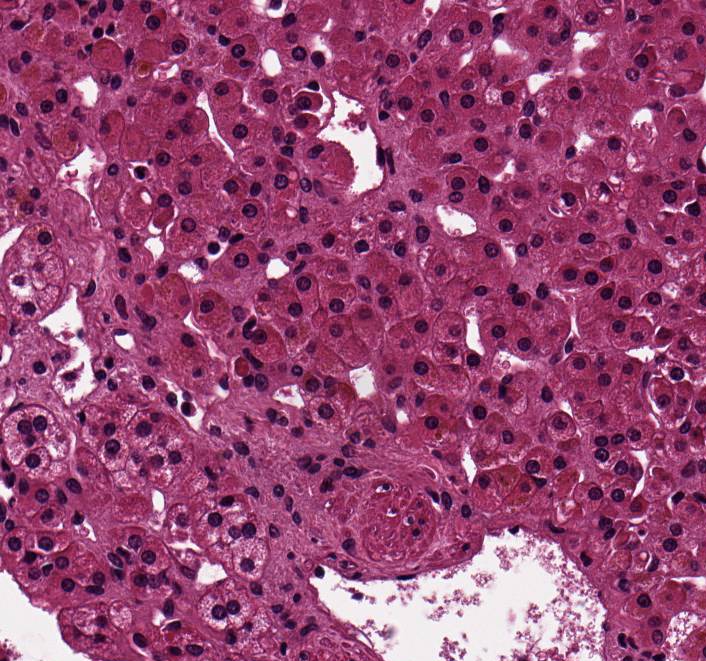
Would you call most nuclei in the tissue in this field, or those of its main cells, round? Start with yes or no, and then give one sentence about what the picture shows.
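Yes. The nuclei are round and centrally placed with distinct nucleoli, and some cells hold two nuclei.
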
